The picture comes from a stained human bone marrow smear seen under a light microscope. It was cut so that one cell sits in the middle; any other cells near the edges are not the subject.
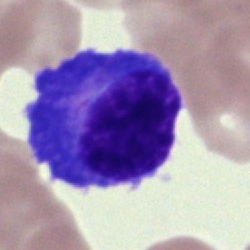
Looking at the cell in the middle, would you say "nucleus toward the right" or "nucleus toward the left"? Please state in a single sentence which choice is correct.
Most of the cytoplasm lies to the left of the nucleus.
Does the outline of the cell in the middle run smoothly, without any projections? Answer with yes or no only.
No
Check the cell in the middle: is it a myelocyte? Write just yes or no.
no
